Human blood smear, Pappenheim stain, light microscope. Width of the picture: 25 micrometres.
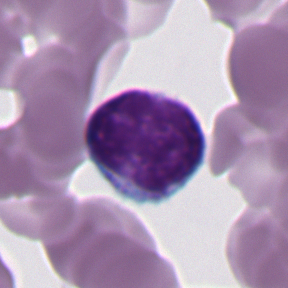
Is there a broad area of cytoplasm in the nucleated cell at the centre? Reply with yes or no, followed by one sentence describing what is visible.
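No. The cytoplasm is a narrow pale blue crescent seen mainly at the lower left edge.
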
